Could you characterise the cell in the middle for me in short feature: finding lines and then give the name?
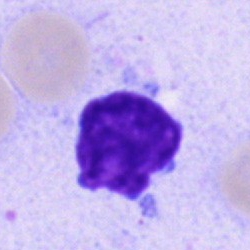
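Outline: irregular and knobbly, not smoothly round
Cytoplasm: almost none visible
Nucleus: dark, filling nearly the whole cell
Chromatin: dense, deep purple, a few paler patches
Margin: small rounded blebs protruding from lower edge
Name: lymphocyte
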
